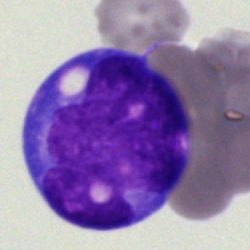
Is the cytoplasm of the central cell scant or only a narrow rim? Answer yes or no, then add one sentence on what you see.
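Yes. The nucleus fills most of the cell.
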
